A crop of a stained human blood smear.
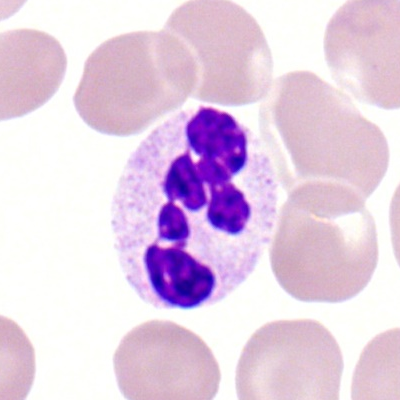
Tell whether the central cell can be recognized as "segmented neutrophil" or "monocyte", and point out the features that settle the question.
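This is a segmented neutrophil. Notice the nucleus: it is split into several separate lobes.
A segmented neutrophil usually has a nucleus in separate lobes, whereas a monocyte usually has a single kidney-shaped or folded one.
The cytoplasm is plentiful and pale pinkish-lilac, filled with fine, faint lilac granules.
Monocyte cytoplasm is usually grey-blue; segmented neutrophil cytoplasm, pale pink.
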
